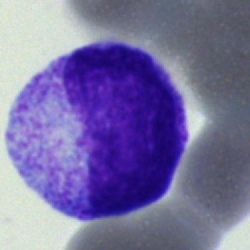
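Promyelocyte at the centre, checked feature by feature. Outline: round, with a smooth edge. Nucleus: off-centre, toward the right side of the cell. Cytoplasm: pale lilac, forming a crescent on the left side and speckled with fine purple granules.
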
